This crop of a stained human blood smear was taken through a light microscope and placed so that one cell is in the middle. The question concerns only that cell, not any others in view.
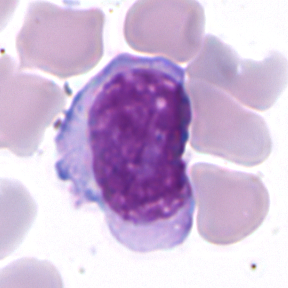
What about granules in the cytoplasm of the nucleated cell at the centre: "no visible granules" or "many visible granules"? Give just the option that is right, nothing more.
No visible granules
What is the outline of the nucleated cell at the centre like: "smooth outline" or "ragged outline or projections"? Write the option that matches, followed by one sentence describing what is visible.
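Ragged outline or projections. The left border of the cell is ragged and uneven, while the right border is smoother.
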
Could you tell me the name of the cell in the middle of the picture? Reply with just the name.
plasma cell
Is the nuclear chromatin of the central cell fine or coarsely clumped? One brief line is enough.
Here the nuclear chromatin is coarsely clumped.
